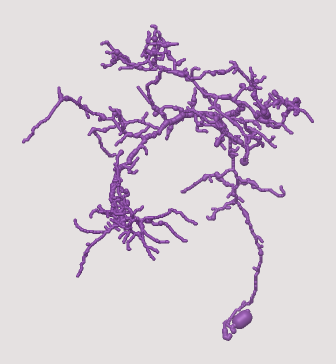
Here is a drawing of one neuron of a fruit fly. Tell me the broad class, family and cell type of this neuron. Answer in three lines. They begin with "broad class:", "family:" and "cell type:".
broad class: nerve-cord intrinsic neuron
family: hemilineage 13A
cell type: IN13A027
